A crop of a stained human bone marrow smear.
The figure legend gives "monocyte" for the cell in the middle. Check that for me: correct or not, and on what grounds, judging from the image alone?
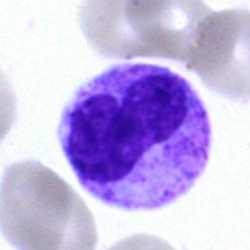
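What settles it is the chromatin: dark purple, in coarse, clumped patches.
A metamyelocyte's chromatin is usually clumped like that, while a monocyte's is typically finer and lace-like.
So no, not a monocyte; it's a metamyelocyte. There are no vacuoles in the cytoplasm either.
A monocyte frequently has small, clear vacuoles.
Otherwise, the outline is round and smooth, the nucleus fills the upper left part of the cell and is indented on its lower right side into a bean shape, and the cytoplasm is pale lilac.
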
